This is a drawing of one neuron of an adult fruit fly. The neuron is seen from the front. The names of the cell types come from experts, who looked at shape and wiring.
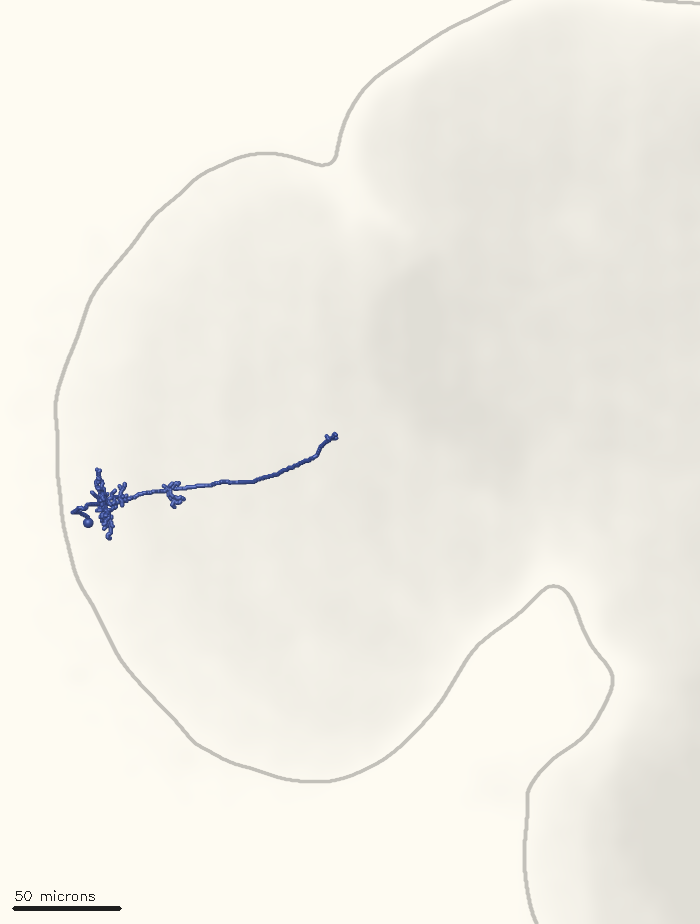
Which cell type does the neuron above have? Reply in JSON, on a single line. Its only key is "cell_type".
{"cell_type": "Tm4"}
